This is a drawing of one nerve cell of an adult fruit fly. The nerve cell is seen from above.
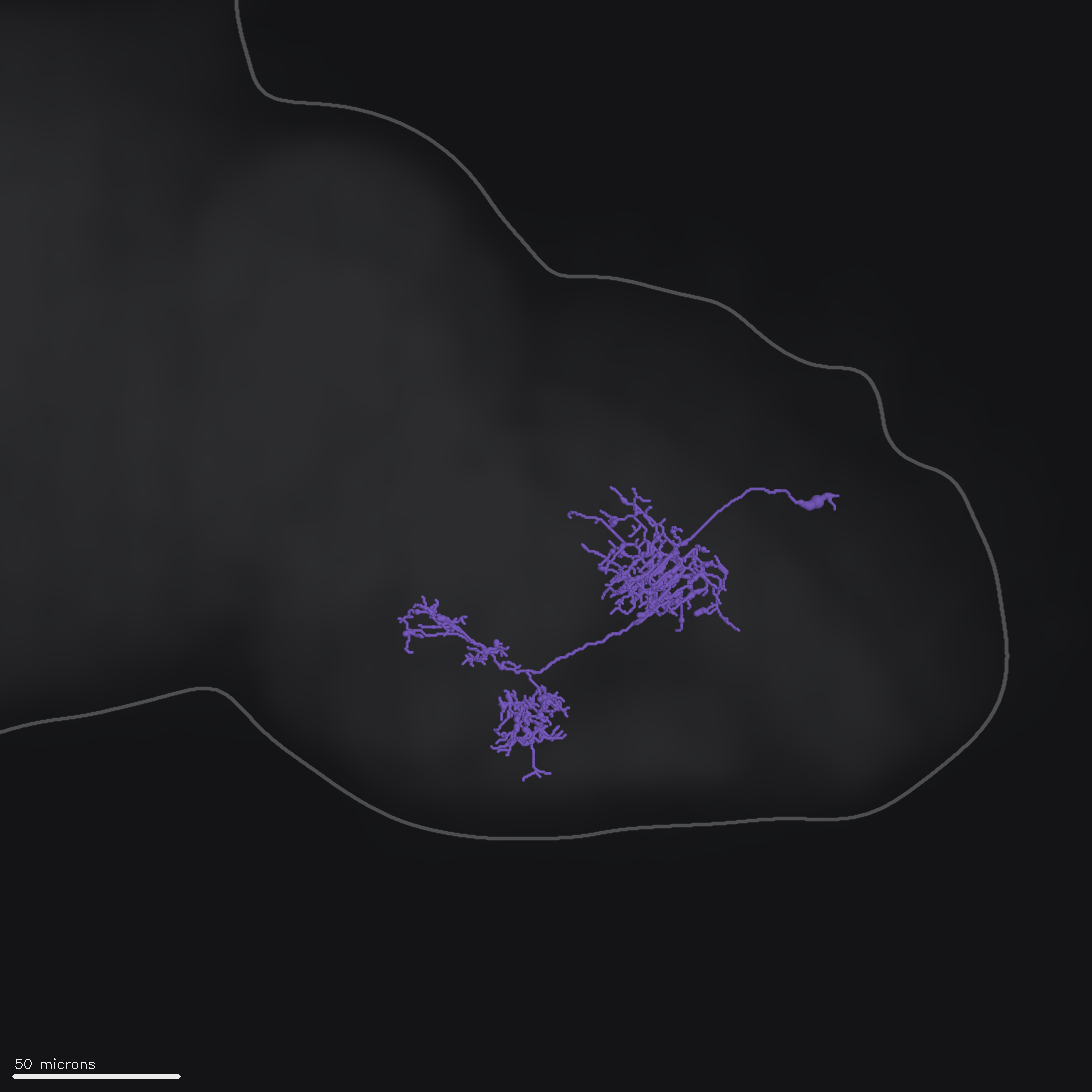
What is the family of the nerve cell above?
TmY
